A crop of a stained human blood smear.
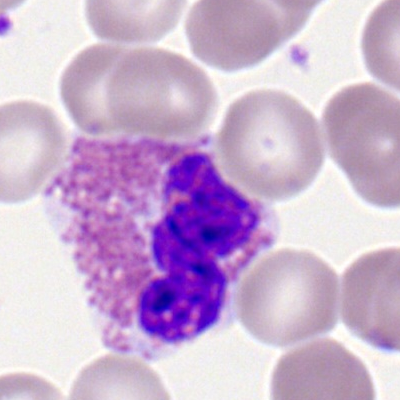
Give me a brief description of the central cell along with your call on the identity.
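Round pink-orange granules, coarse and fairly uniform in size, pack the cytoplasm. Most of this granular cytoplasm lies to the left of the nucleus. The outline is irregular and somewhat angular rather than round. The cell is an eosinophil.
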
